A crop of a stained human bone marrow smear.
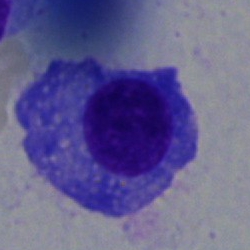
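Plasma cell, centre of the bone marrow smear. Its nucleus sits over toward the right, with dense, dark purple chromatin. Note the abundant deep blue cytoplasm, scattered with many small clear vacuoles.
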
